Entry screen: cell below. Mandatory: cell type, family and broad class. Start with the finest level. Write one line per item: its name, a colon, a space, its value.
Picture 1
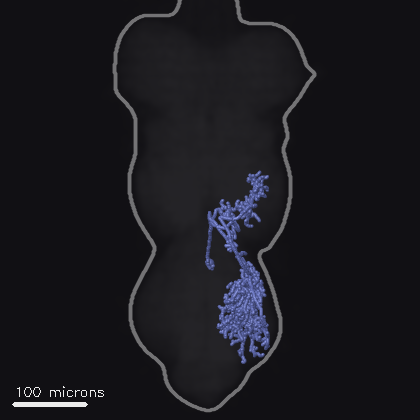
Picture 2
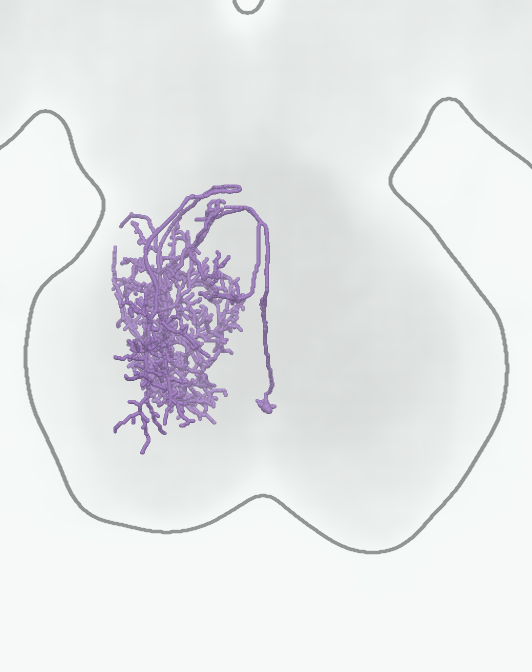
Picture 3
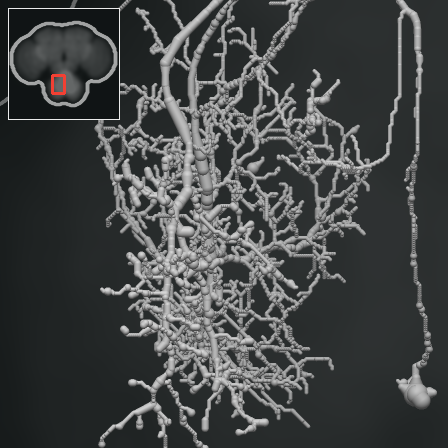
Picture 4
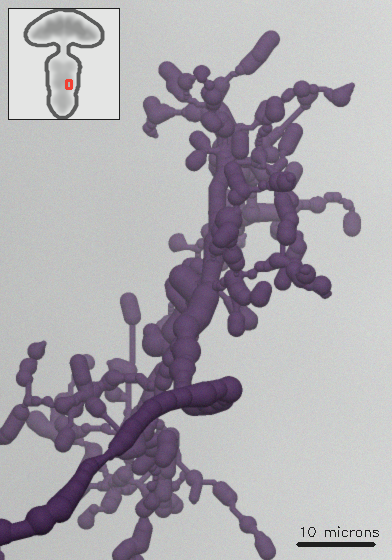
cell type: IN02A003
family: hemilineage 02A
broad class: nerve-cord intrinsic neuron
